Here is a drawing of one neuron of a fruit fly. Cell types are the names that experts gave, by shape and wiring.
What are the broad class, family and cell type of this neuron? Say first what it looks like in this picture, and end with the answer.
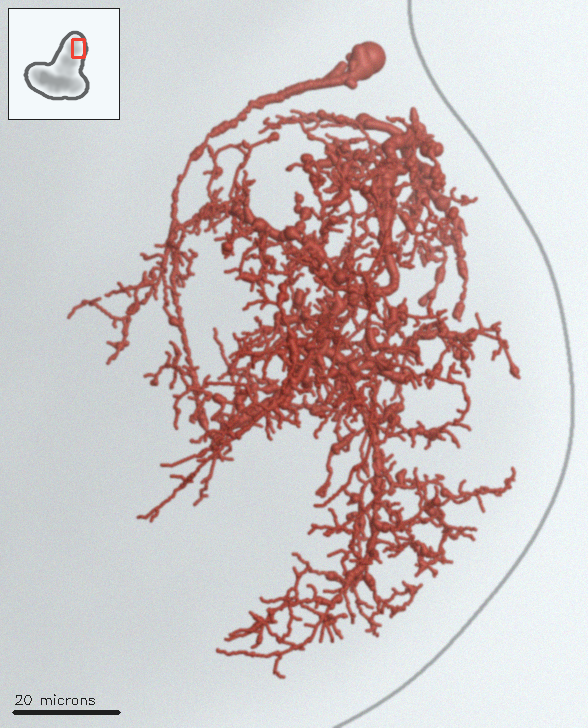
By the scale bar it is about 120 microns tall in this view. More than a hundred branch ends can be seen. This is a nerve-cord intrinsic neuron. The family is hemilineage 21A. Its cell type is IN21A015.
